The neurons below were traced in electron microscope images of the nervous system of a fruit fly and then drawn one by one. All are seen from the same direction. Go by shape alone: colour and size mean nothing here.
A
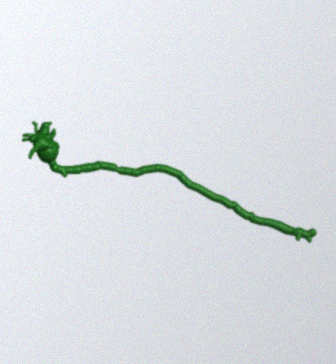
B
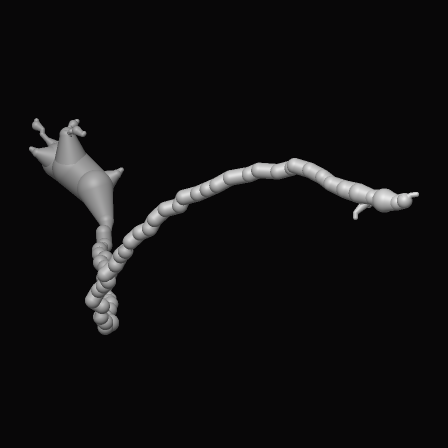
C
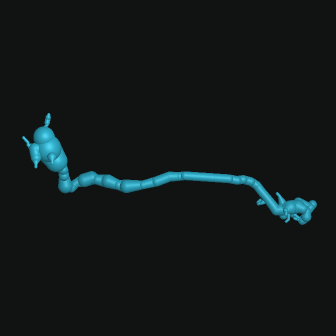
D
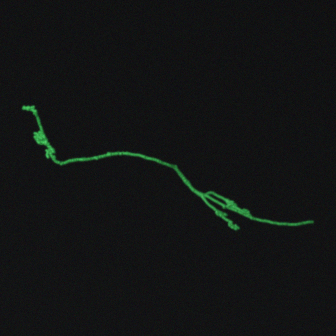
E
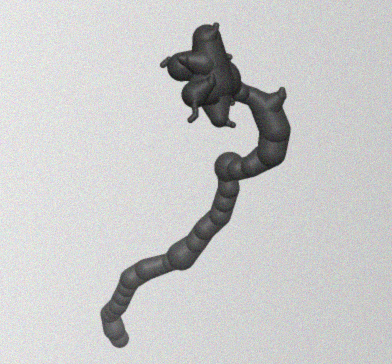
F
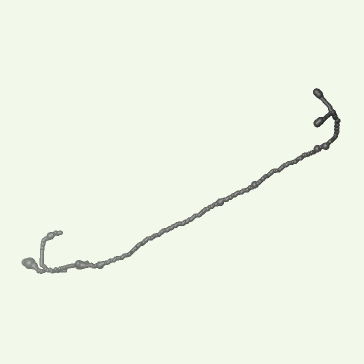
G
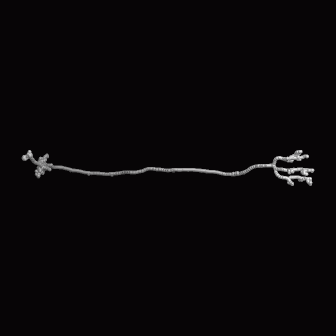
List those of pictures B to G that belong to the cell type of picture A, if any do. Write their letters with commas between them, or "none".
B, C, E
